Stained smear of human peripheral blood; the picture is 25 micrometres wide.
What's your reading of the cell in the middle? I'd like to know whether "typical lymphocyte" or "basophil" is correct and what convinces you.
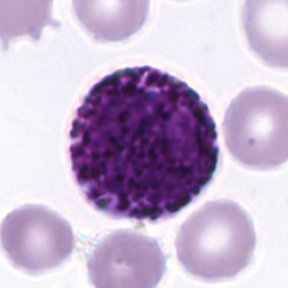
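It's a basophil. The cell is packed with coarse dark purple granules of varying size that reach its edge.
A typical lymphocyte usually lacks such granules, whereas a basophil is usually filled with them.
They also cover the nucleus, hiding its outline.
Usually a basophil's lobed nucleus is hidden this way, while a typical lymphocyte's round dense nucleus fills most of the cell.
It's about 14 micrometres across, about 2 times as wide as a whole red cell.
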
